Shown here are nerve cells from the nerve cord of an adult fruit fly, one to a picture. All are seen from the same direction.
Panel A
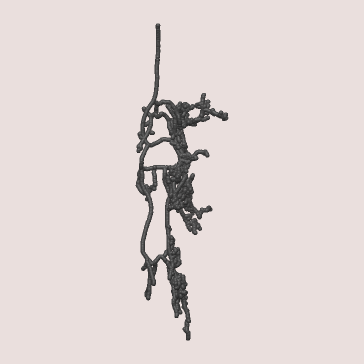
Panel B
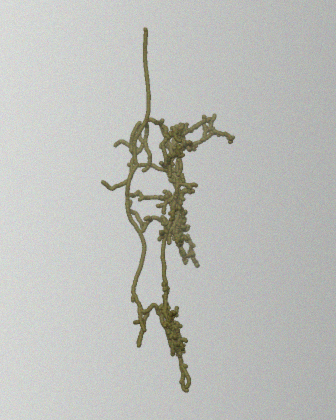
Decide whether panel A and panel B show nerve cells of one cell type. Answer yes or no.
yes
